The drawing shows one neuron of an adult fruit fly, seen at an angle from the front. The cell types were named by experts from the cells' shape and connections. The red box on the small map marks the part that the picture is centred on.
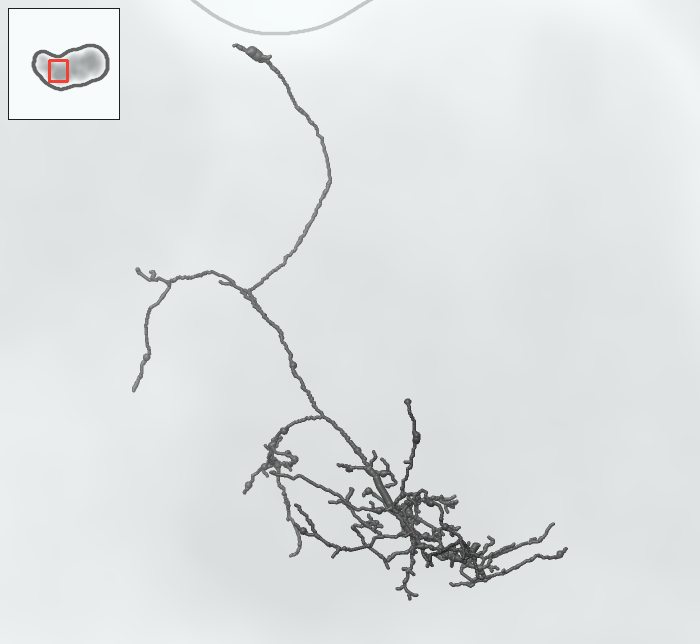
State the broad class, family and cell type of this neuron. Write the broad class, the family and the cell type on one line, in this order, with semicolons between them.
nerve-cord intrinsic neuron; hemilineage 11A; IN11A032_a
